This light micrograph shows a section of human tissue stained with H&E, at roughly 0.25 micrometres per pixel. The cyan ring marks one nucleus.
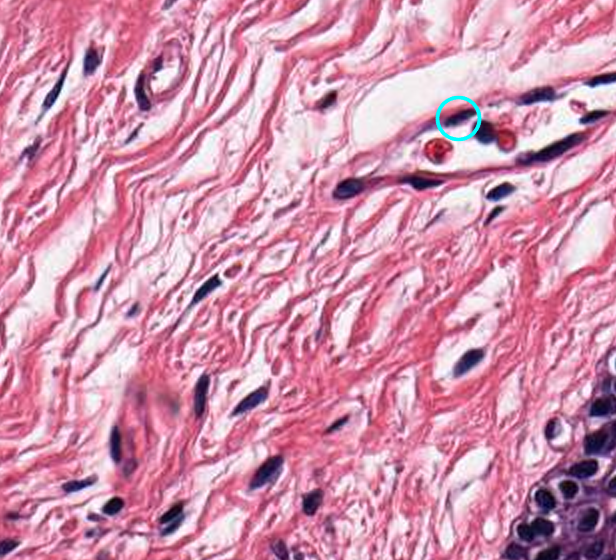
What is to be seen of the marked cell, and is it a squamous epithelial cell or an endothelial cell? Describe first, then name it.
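The nucleus stains dark and fairly evenly, with no clear internal detail at this scale. Almost no cytoplasm can be made out; the cell shows only as a thin pale-pink rim that merges with the vessel wall. The marked nucleus belongs to an endothelial cell.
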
